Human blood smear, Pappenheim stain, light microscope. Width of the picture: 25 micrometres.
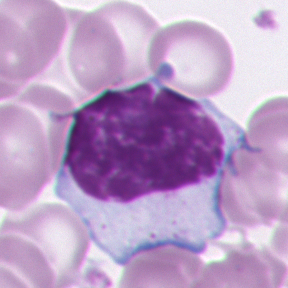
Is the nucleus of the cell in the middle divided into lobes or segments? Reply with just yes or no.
No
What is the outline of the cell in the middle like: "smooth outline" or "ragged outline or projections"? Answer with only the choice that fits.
Ragged outline or projections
